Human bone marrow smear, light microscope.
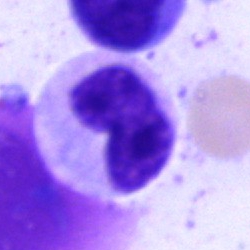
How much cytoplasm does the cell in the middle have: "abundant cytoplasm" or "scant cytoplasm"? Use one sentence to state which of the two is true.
Abundant cytoplasm fills the cell around its nucleus.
